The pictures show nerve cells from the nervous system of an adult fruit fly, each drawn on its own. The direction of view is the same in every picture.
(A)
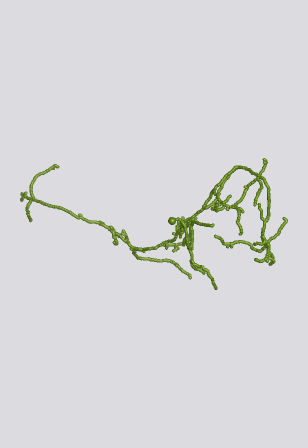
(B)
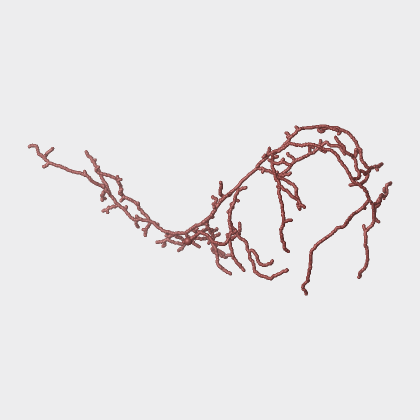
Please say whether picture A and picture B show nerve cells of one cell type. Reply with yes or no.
no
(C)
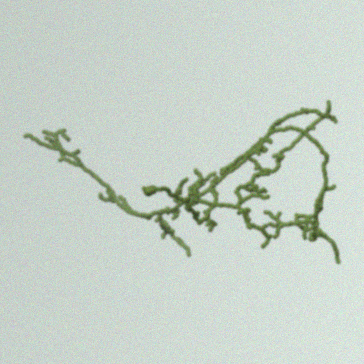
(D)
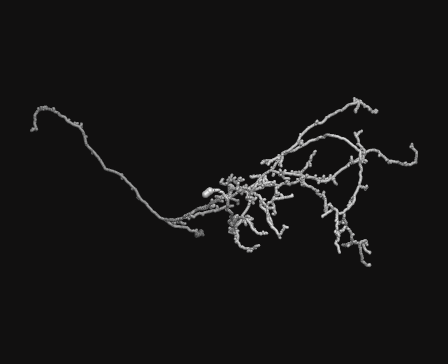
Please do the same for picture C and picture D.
yes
